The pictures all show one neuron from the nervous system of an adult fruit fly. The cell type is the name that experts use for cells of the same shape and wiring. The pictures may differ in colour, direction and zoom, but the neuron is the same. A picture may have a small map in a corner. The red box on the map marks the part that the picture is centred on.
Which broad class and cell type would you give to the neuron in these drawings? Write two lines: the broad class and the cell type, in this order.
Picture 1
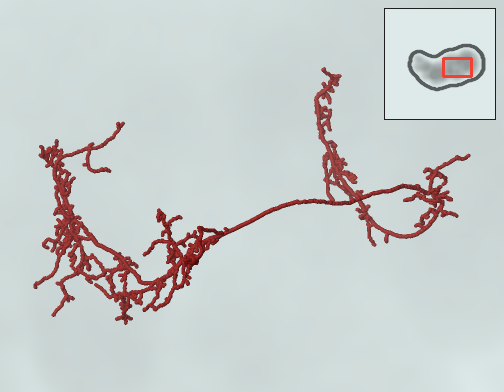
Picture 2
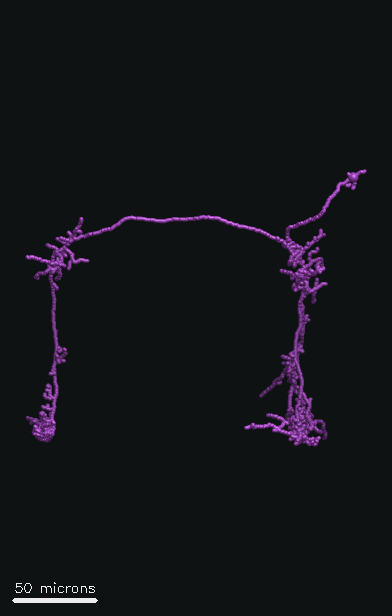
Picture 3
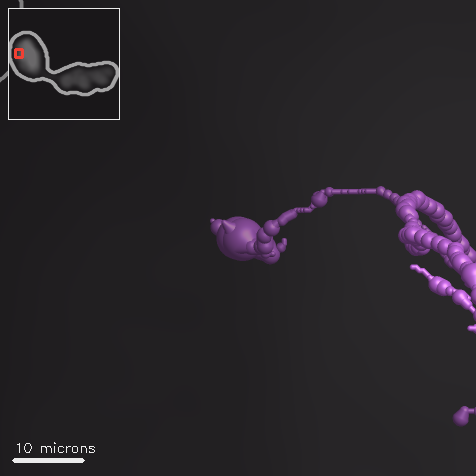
central-brain intrinsic neuron
PS099_a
